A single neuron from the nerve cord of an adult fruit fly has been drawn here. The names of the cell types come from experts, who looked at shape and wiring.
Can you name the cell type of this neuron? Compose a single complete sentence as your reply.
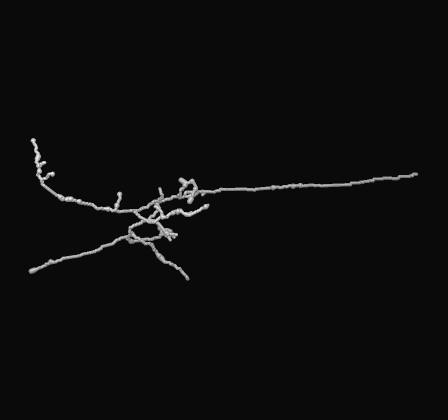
This neuron represents the cell type DNg85.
